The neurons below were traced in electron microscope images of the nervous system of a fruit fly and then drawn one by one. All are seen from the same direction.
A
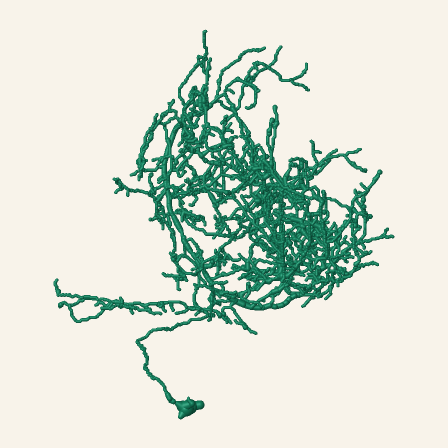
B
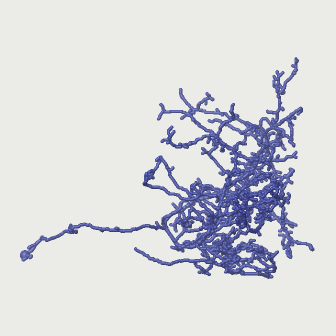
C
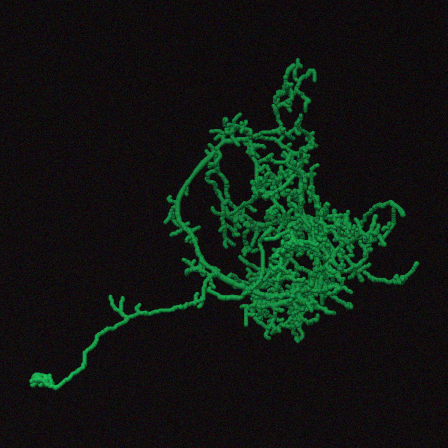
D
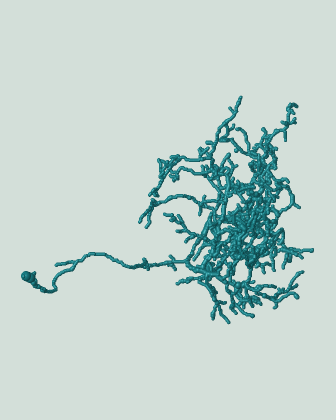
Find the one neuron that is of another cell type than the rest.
Picture A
